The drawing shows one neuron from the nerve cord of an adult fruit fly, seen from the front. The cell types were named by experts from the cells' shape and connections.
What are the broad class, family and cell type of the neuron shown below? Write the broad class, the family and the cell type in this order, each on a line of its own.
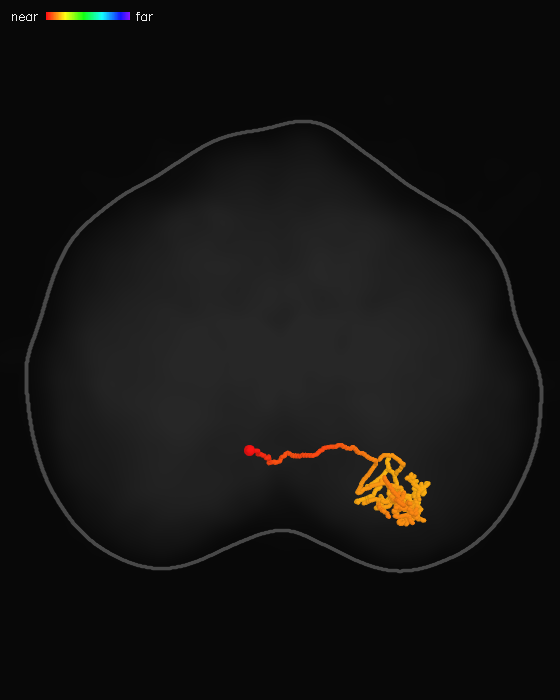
nerve-cord intrinsic neuron
hemilineage 14A
IN14A115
